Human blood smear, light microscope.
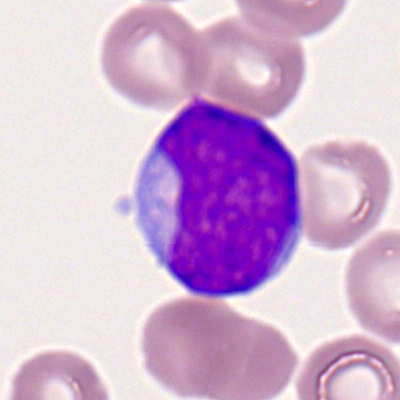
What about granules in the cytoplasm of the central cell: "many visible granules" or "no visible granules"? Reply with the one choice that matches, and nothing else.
No visible granules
